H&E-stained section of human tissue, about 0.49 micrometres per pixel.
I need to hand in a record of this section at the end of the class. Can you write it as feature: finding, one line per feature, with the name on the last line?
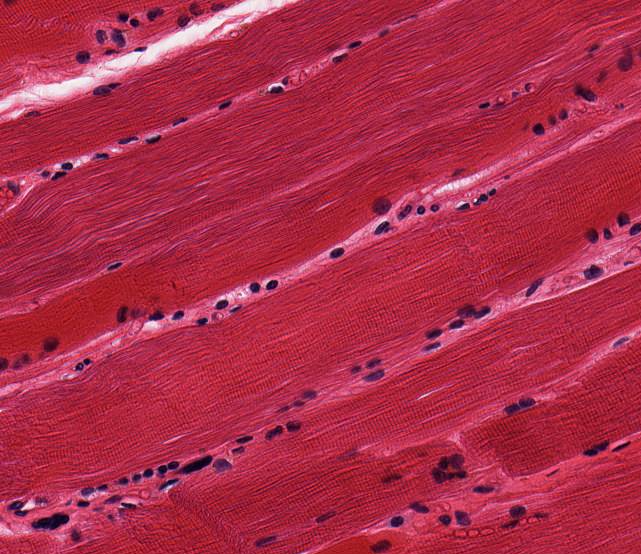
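Orientation: long parallel fibres, diagonal, lower left to upper right
Striations: fine transverse cross-striations along their length
Branching: none; fibres run side by side, not joining
Nuclei: dark, oval, at fibre edges not centres
Name: skeletal muscle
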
